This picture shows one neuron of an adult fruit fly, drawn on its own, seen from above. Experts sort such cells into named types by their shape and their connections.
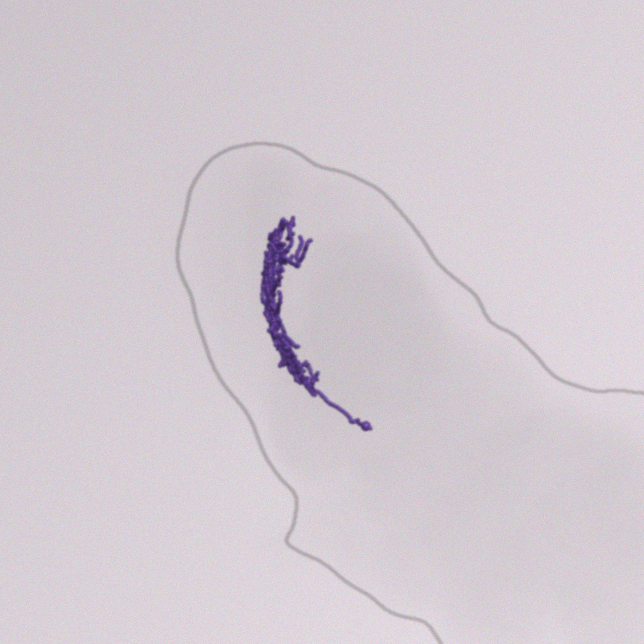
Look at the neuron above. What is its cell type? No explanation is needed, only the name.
Cm13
